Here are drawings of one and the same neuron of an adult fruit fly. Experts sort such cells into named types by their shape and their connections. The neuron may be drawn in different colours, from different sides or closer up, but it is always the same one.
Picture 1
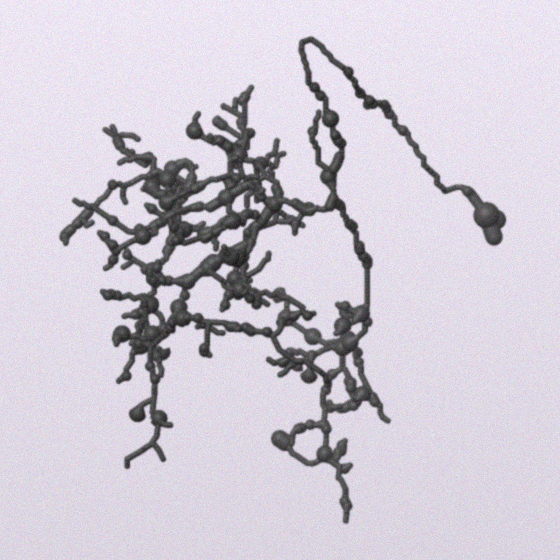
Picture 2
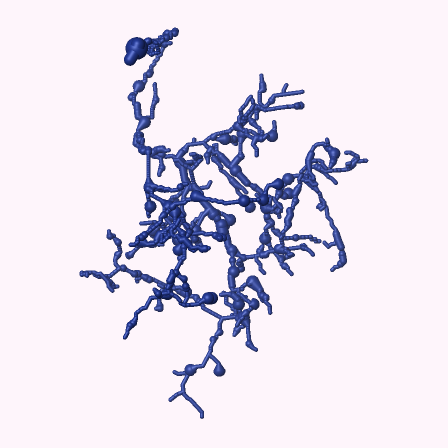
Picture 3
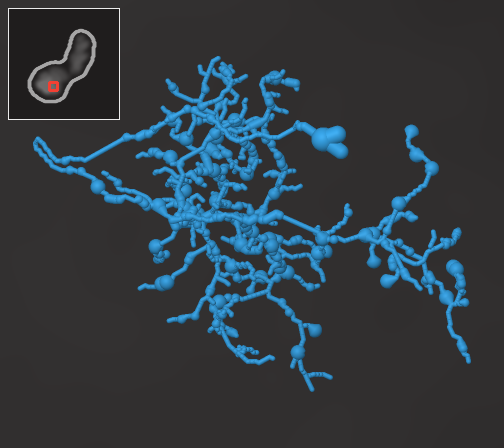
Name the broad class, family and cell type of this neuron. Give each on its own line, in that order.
optic-lobe intrinsic neuron
Li
Li13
